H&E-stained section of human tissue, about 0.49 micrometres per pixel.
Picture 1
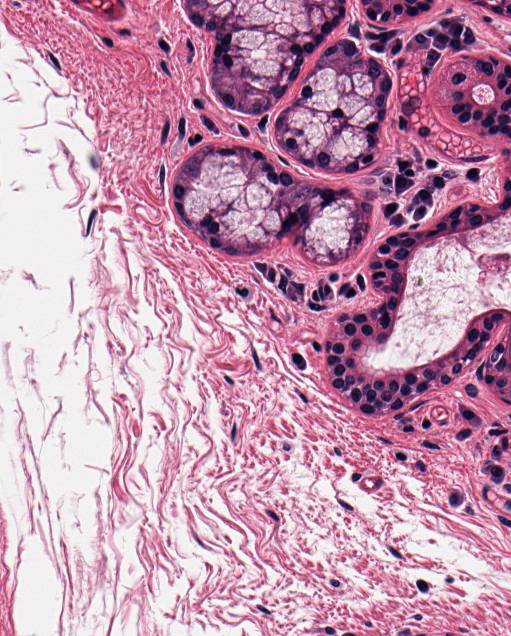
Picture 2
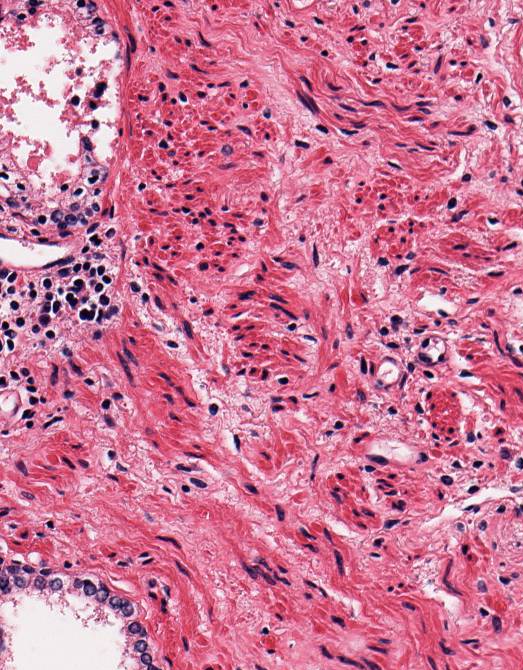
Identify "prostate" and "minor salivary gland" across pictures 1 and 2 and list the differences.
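Here's how to tell them apart: picture 1 is a minor salivary gland, and picture 2 is the prostate. In picture 1, glandular units fill the upper right, with fibrous connective tissue in the left and lower parts. See the rounded acini in the upper middle: mucous cells with pale, frothy cytoplasm and dark nuclei flattened against the base. A band of denser pink collagen with elongated nuclei runs along the outer border of the glands. Picture 2 has a stroma of smooth muscle bundles with pink cytoplasm and elongated dark nuclei, running in several directions. Just below the upper-left lumen, at the left middle, sits a cluster of lymphocytes with small, round, dark nuclei. The lumen in the bottom-left corner is lined by epithelial cells with round, dark nuclei.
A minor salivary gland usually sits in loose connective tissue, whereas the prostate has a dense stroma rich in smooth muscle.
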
